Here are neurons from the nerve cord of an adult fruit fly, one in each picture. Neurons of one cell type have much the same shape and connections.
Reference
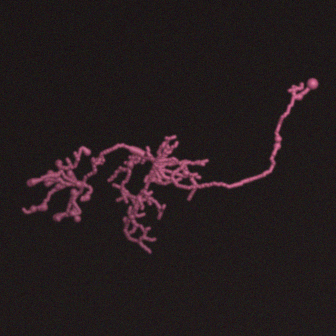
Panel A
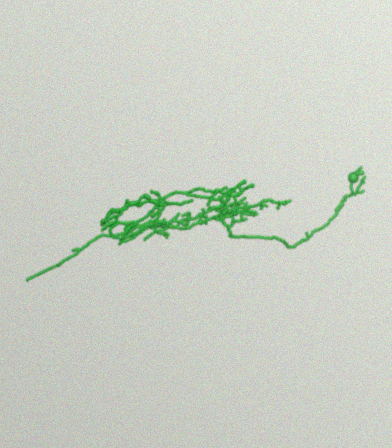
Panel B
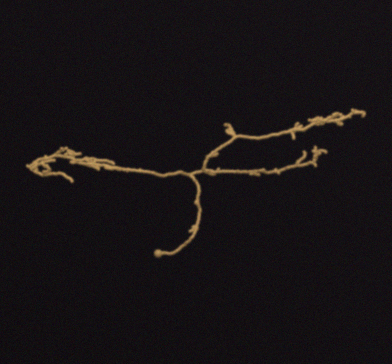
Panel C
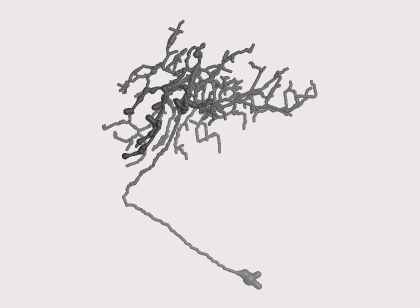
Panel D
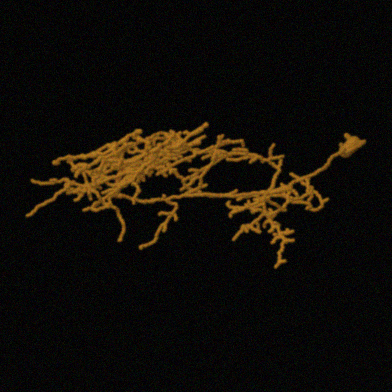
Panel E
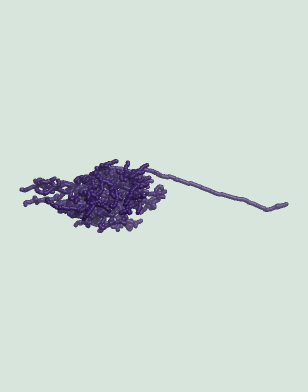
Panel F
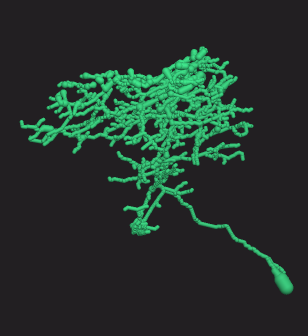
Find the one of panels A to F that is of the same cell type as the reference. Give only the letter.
A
